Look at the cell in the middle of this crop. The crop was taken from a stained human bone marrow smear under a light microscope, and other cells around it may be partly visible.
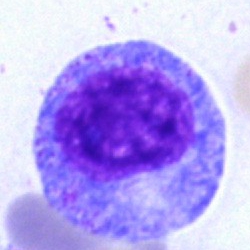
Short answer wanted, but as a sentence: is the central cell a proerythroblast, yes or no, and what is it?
No, the cell located centrally is a promyelocyte rather than a proerythroblast.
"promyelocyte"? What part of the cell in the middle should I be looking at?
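The cytoplasm here is abundant and blue.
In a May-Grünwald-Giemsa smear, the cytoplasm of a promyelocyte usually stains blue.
That blue colour goes with the name promyelocyte. Fine purple granules are scattered through the cytoplasm, and a paler zone of it lies just below the nucleus. The chromatin is dark purple, with coarse clumps separated by paler gaps.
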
